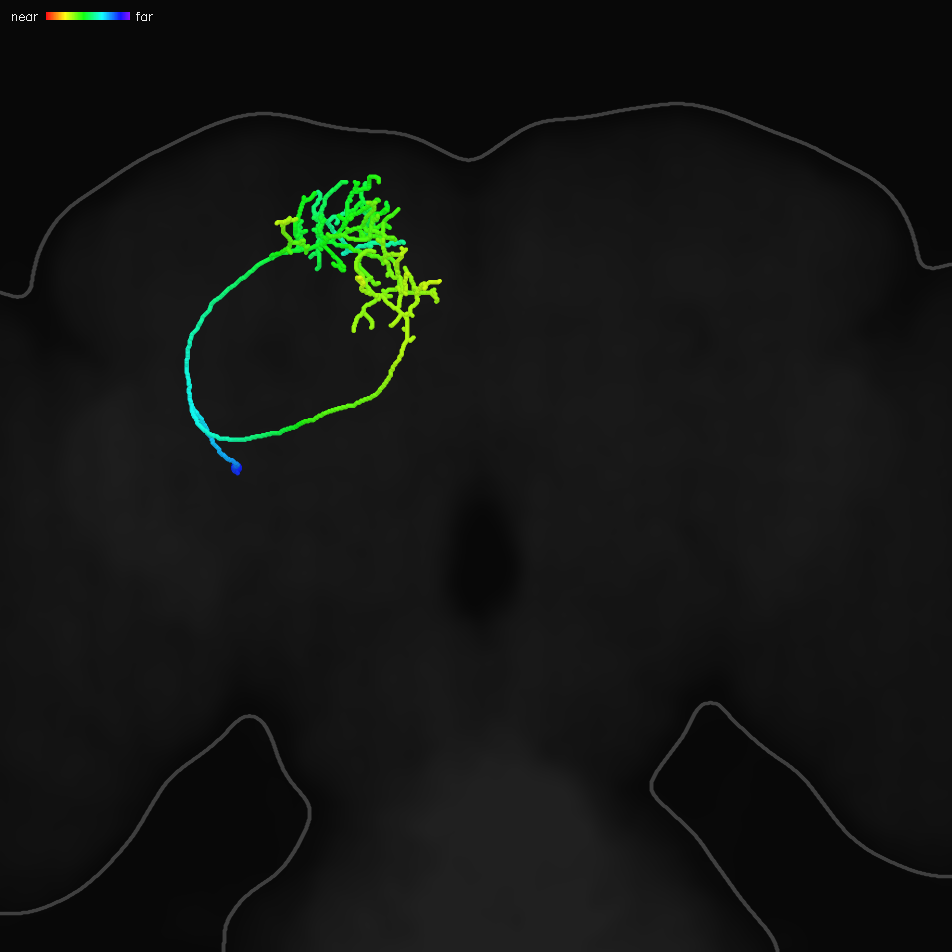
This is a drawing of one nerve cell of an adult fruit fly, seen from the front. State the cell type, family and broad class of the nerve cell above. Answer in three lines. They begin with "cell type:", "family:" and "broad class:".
cell type: SMP562
family: hemilineage VLPl&p1_posterior
broad class: central-brain intrinsic neuron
